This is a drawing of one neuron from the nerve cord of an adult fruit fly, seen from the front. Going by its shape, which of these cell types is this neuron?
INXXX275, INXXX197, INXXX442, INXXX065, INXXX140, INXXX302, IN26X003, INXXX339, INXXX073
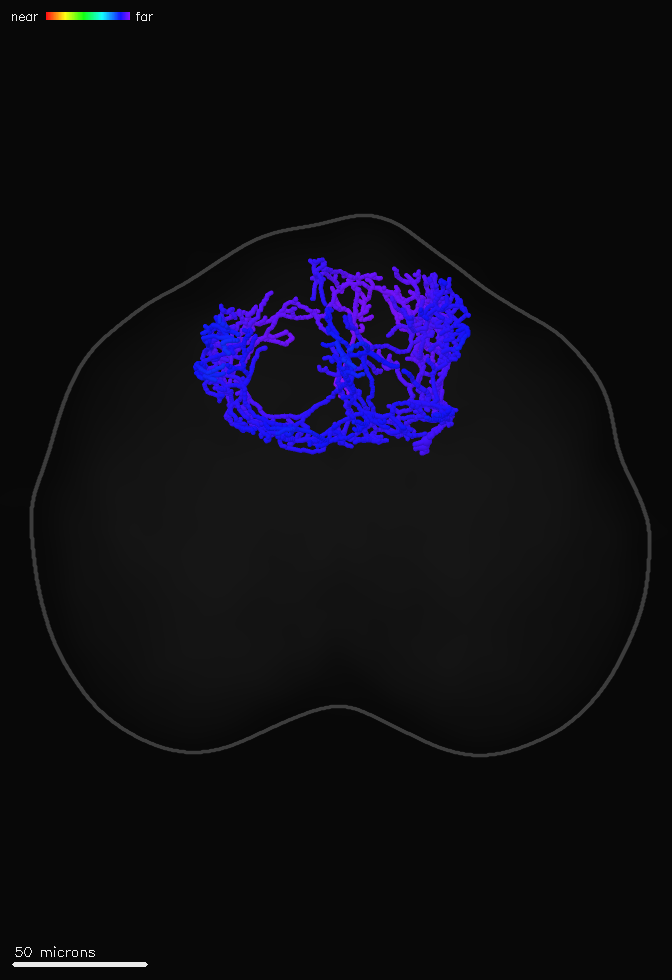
INXXX197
